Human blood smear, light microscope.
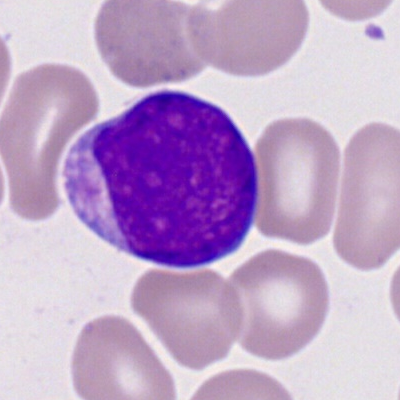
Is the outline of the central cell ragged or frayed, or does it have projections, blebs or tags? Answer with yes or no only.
No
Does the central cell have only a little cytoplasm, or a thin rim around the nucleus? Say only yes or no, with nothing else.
Yes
